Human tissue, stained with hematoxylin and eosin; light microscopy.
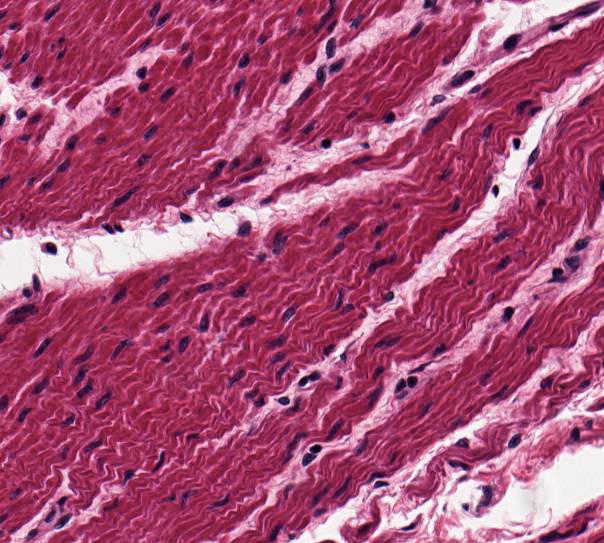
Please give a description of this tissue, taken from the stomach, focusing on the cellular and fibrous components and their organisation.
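Notice how the muscle fibres wave and undulate as they run along their length. Their cytoplasm takes up eosin strongly, giving a deep, intense pink-red. The nuclei inside the fibres are dark purple and oval to elongated, and their long axes line up with the direction the fibres run.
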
